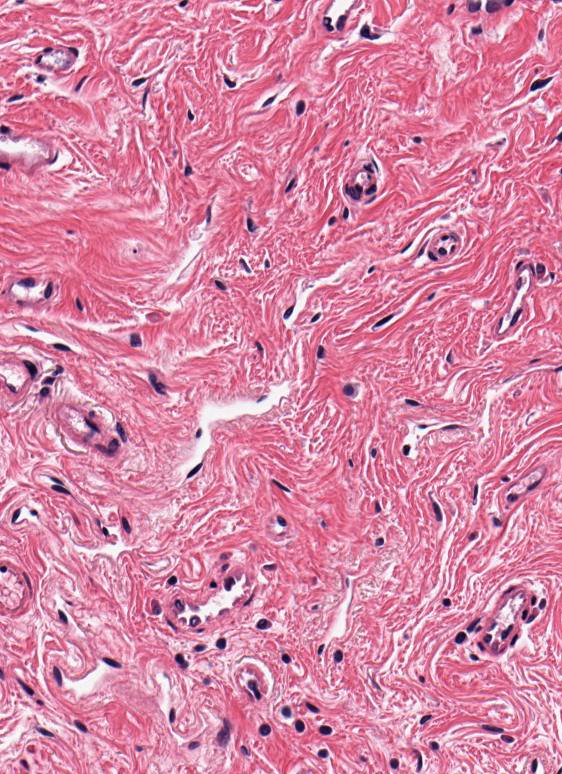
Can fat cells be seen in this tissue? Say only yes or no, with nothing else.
No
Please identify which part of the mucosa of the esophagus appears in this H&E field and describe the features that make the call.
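Answer: loose connective tissue. Check one, epithelium: none anywhere; dense fibrous connective tissue fills the whole field. Check two, fibres: wavy collagen bundles run in many directions, interlacing rather than lying parallel.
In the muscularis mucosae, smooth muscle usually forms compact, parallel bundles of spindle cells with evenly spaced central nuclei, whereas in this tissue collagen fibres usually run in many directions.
Check three, stain: the collagen is strong pink throughout. Check four, cells: sparse, mostly spindle-shaped fibroblasts with thin, dark, elongated nuclei between the bundles.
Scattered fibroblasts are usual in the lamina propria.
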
